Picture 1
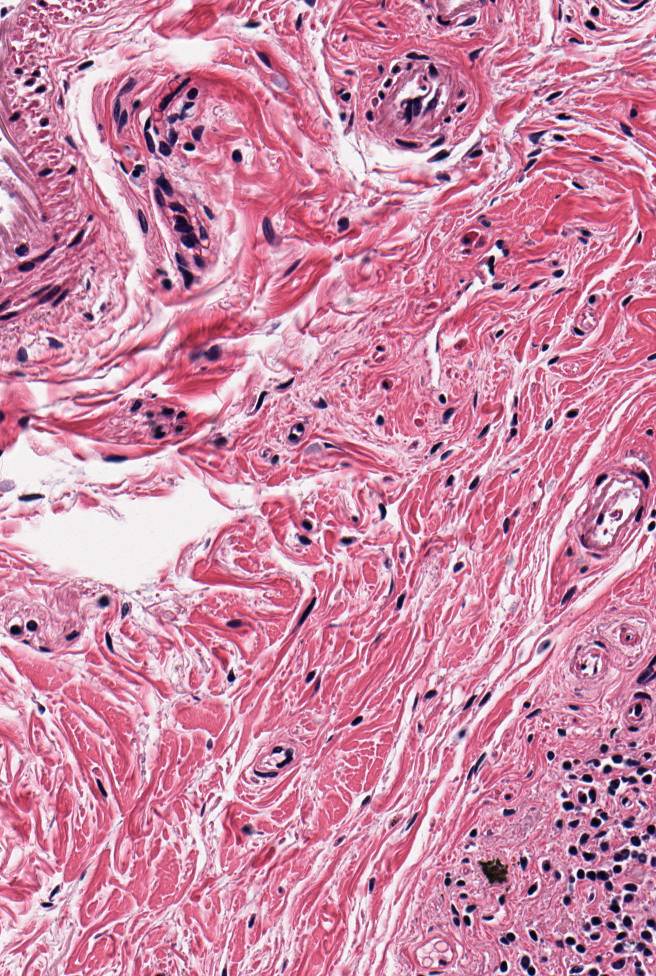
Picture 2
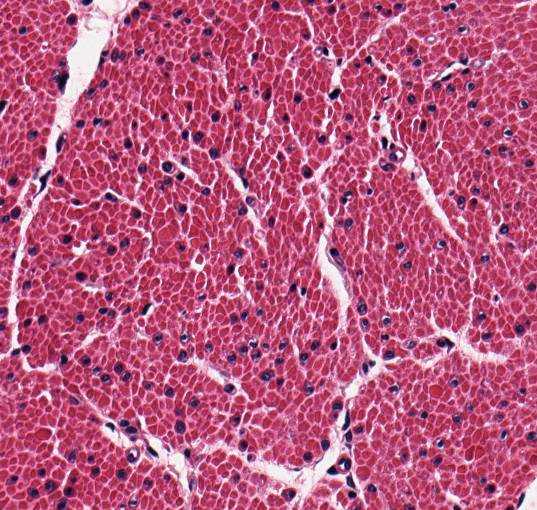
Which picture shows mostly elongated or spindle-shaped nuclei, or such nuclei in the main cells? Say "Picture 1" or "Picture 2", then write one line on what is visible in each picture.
Picture 1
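Picture 1: The nuclei scattered among the bundles are mostly elongated and spindle-shaped.
Picture 2: The nuclei seen are small, round and dark purple.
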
